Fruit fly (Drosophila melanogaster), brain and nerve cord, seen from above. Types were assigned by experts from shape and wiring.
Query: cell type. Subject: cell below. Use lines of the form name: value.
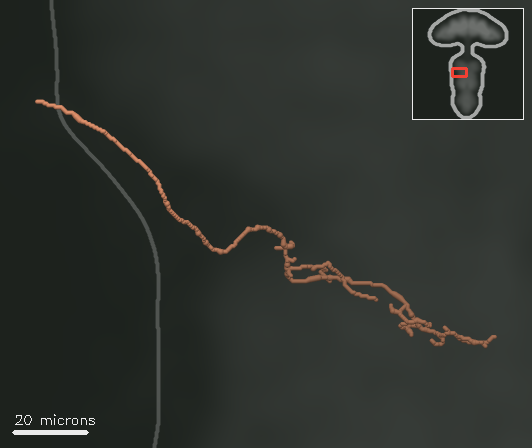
cell type: WG3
